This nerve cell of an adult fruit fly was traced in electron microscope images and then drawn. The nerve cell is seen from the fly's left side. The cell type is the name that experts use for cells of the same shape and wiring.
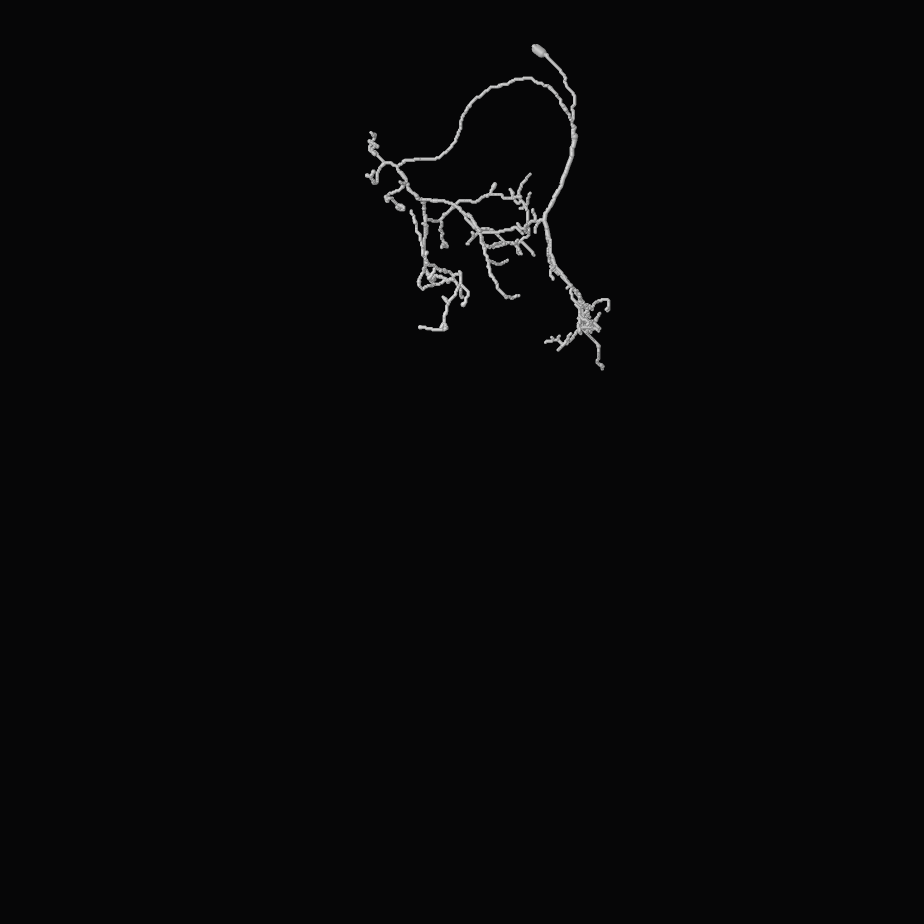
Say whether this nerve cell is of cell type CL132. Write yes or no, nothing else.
yes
